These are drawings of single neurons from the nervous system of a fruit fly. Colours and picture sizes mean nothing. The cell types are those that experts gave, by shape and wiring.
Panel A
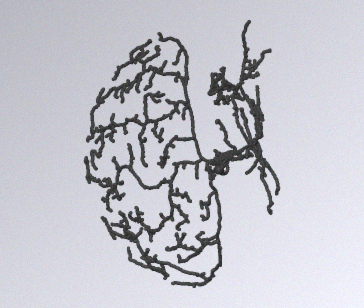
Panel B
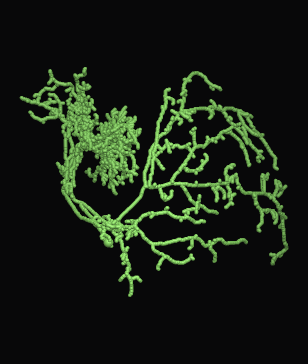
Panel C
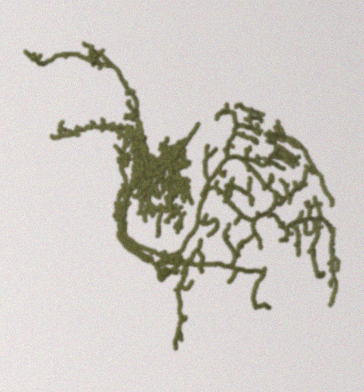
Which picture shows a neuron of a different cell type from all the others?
A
